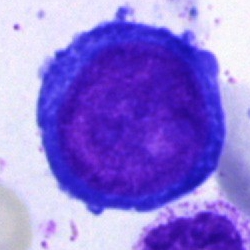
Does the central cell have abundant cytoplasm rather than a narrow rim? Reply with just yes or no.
No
